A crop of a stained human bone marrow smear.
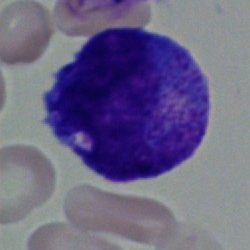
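Promyelocyte, the cell in the middle of this stained bone marrow smear. Its outline is roughly round and smoothly curved on the right, while the left edge is ragged with small knobbly bulges. On the right you'll notice a fine speckled texture with a reddish-purple tinge. No distinct nucleolus shows up within the dark staining.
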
